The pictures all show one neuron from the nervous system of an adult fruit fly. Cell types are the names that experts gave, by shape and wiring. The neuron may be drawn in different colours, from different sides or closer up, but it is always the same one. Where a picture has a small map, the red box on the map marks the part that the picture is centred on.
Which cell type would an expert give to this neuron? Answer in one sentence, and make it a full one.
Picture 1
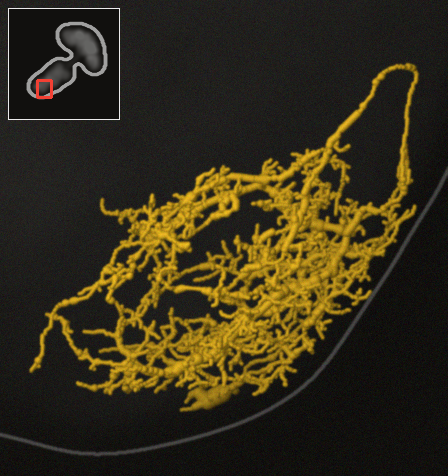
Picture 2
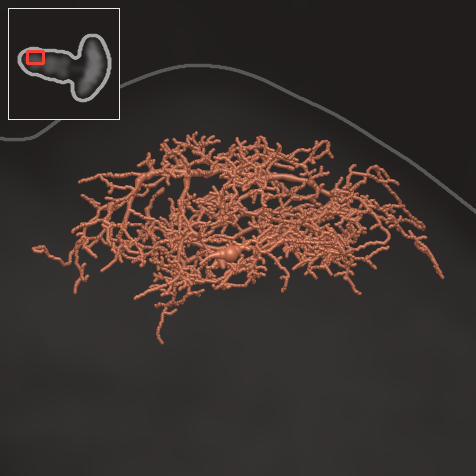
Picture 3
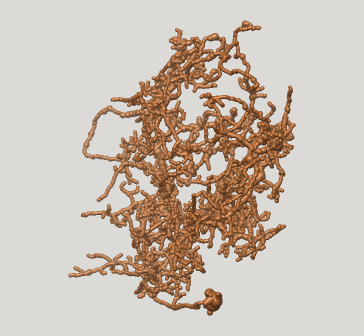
This neuron has been assigned cell type INXXX466.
